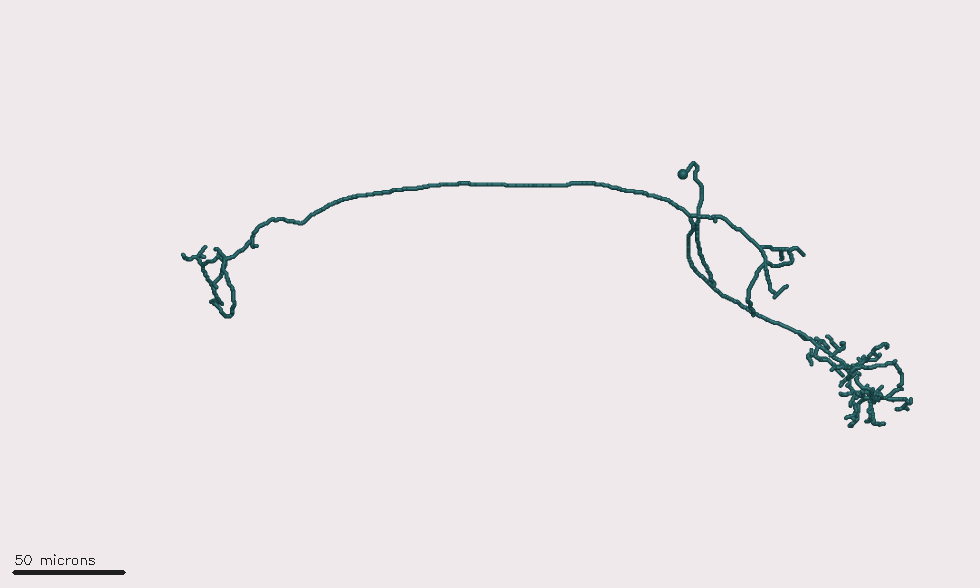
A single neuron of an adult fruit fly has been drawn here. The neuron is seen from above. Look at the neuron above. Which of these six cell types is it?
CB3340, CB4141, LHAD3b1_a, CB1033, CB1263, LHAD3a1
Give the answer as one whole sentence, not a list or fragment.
For this neuron, the cell type is CB3340.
